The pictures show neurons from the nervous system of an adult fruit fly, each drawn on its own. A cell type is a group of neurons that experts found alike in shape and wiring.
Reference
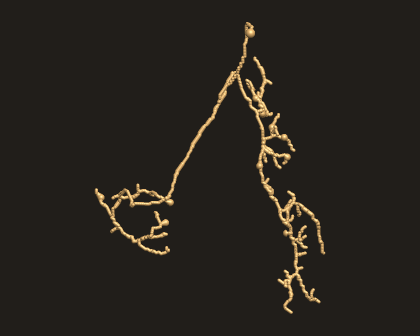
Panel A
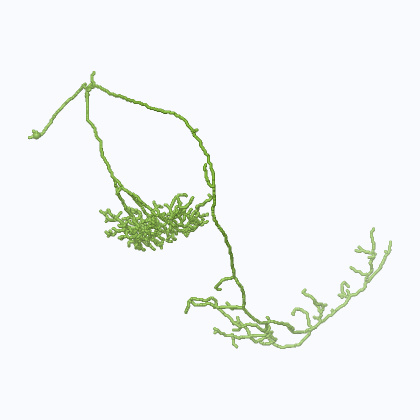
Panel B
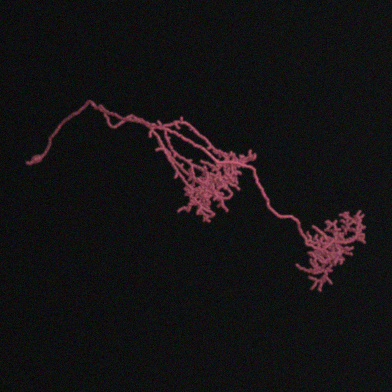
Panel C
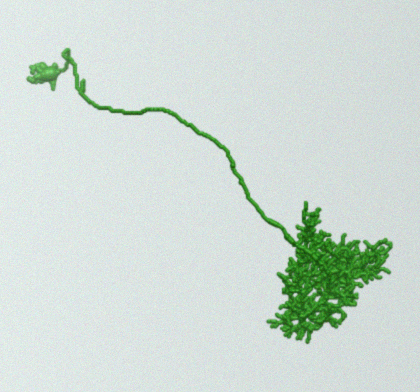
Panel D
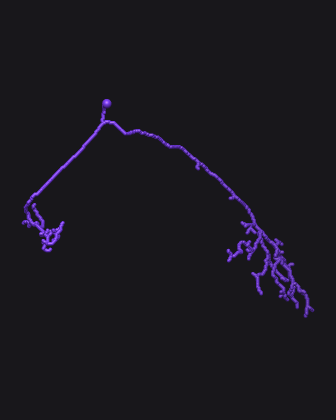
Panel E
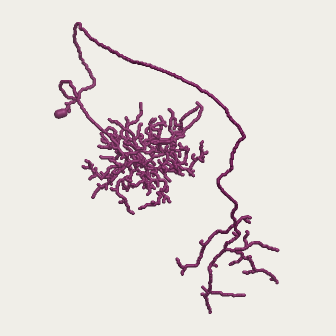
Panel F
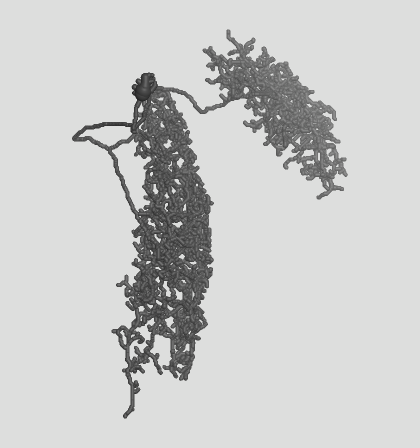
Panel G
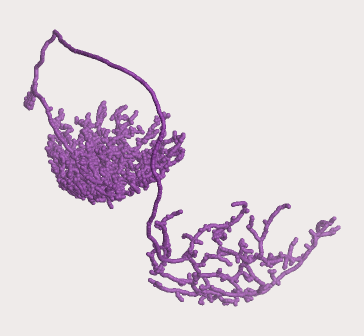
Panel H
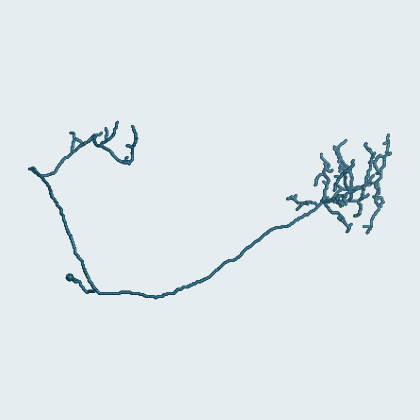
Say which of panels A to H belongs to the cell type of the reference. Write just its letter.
D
